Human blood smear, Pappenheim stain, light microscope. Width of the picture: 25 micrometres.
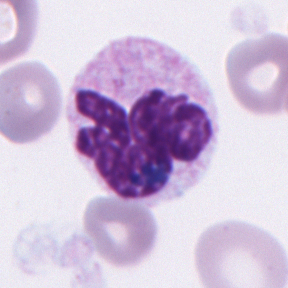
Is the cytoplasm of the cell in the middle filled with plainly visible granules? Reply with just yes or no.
Yes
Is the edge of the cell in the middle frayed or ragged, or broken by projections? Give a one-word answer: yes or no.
No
